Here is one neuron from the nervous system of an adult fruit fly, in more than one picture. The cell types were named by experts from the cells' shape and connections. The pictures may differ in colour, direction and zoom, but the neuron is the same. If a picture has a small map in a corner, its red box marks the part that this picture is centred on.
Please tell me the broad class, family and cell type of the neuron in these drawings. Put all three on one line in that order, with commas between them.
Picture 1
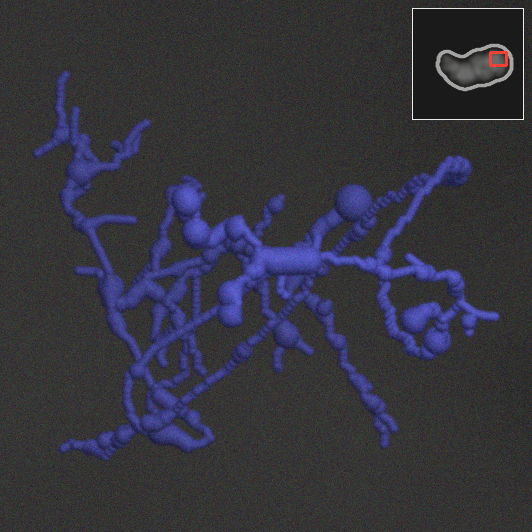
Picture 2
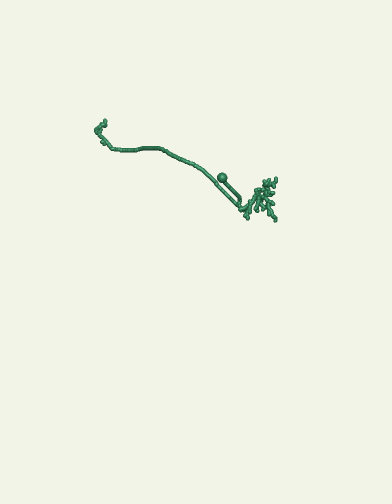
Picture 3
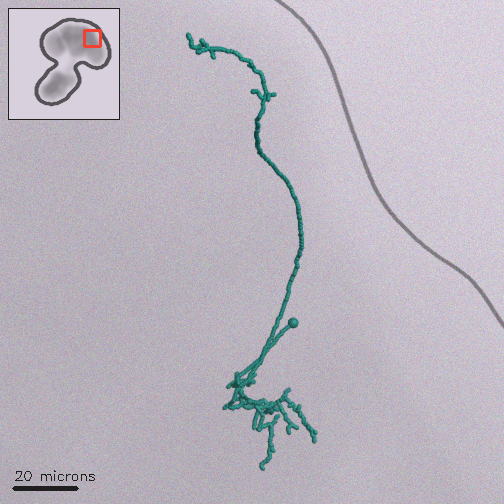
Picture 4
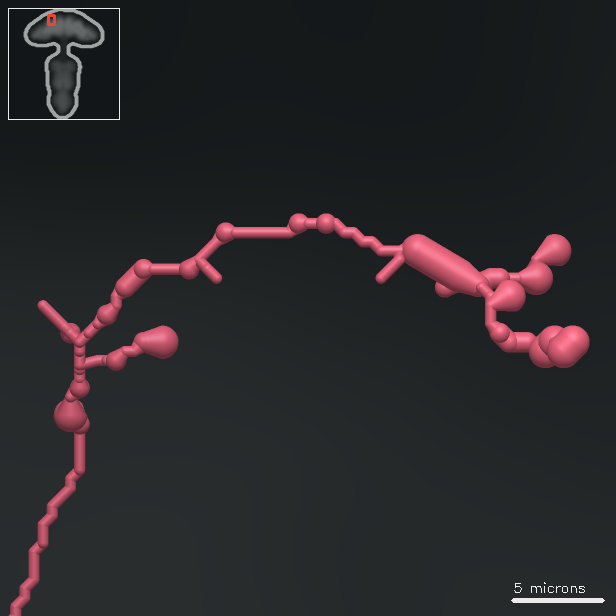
visual projection neuron, hemilineage VPNd2, LC10c-1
